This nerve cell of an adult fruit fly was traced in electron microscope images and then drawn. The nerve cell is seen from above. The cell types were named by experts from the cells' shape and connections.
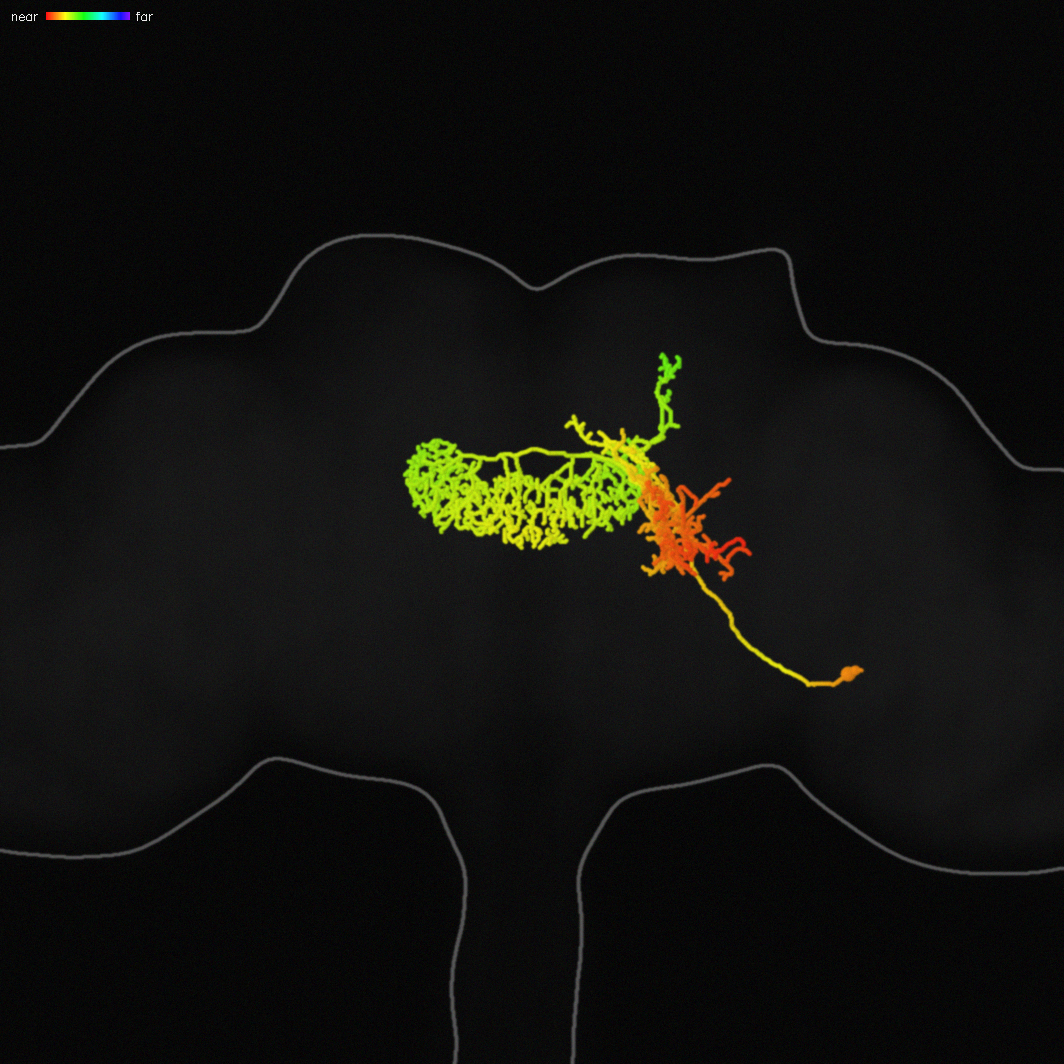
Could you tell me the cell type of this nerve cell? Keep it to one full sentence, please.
The cell type of the nerve cell here is FB6H.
